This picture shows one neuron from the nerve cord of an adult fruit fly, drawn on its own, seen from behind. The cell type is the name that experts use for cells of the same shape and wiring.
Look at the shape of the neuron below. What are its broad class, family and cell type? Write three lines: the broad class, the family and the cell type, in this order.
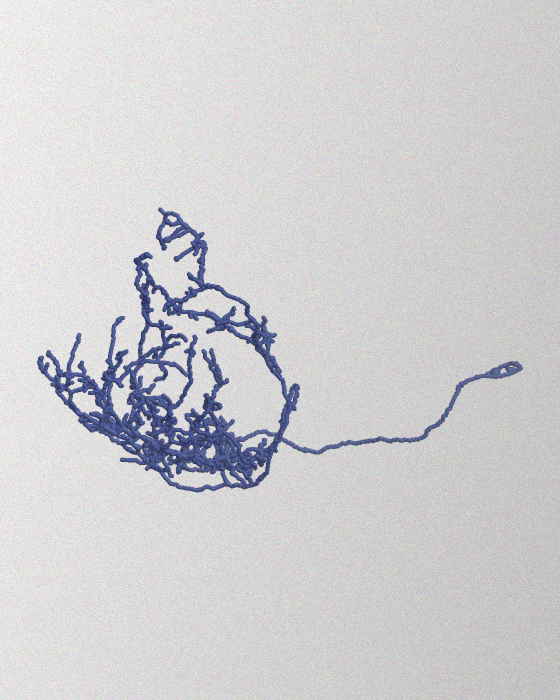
nerve-cord intrinsic neuron
hemilineage 01A
IN01A039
